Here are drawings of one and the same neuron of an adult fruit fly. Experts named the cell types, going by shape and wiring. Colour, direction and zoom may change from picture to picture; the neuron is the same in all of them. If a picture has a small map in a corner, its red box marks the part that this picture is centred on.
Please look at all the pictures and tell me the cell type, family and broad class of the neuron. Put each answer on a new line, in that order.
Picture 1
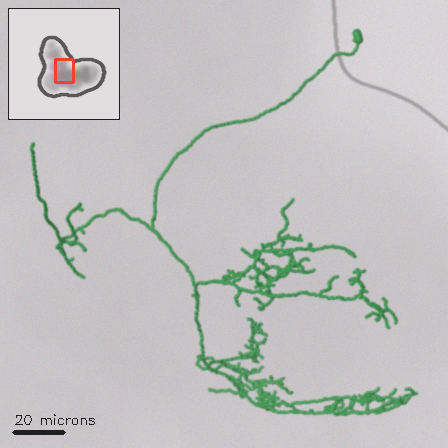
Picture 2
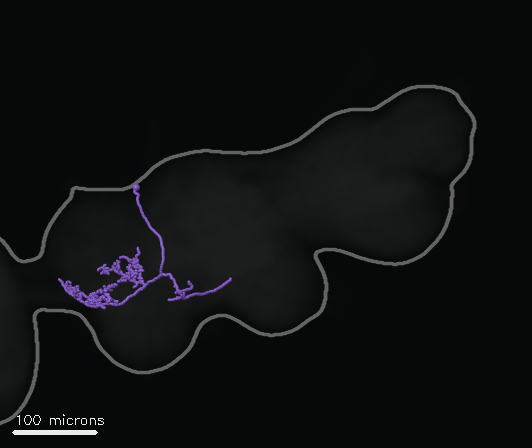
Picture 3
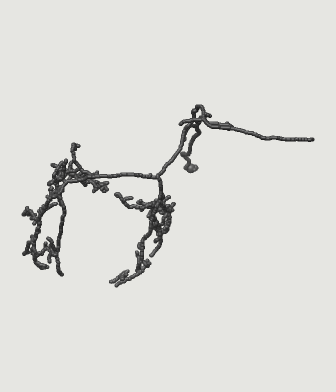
IN23B050
hemilineage 23B
nerve-cord intrinsic neuron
